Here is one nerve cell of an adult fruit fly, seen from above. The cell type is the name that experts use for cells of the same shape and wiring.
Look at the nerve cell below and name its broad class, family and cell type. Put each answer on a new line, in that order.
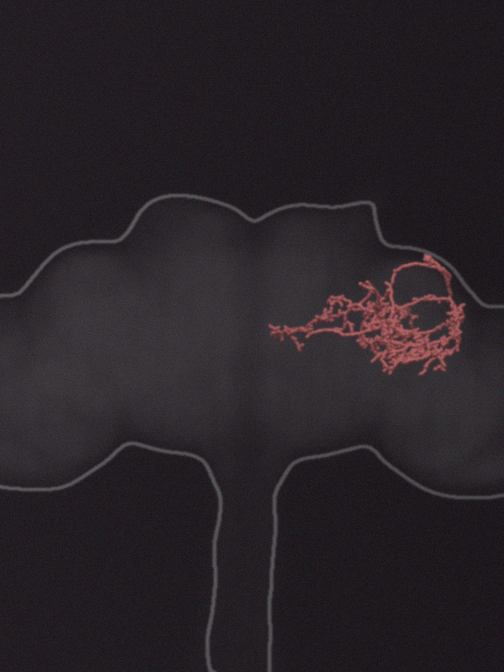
central-brain intrinsic neuron
hemilineage VLPa1_lateral
AVLP299_c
